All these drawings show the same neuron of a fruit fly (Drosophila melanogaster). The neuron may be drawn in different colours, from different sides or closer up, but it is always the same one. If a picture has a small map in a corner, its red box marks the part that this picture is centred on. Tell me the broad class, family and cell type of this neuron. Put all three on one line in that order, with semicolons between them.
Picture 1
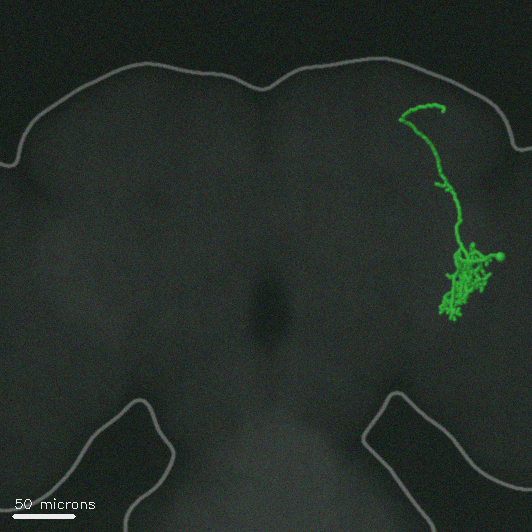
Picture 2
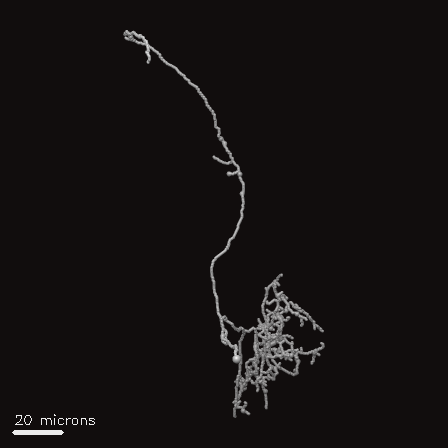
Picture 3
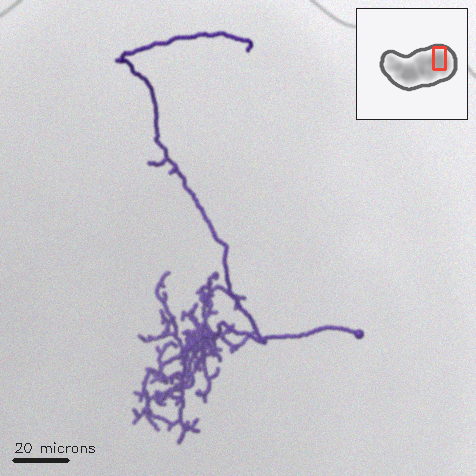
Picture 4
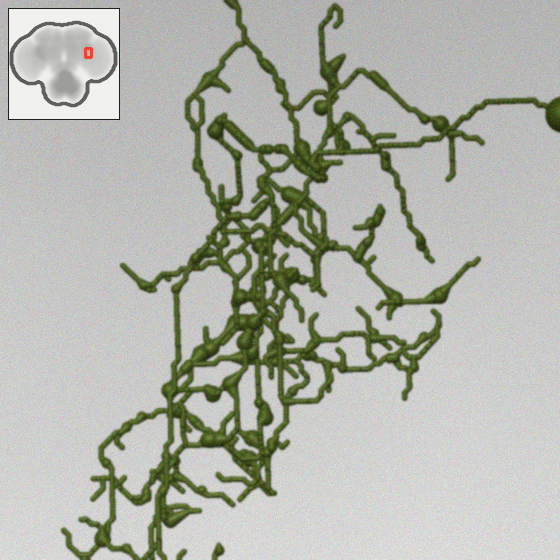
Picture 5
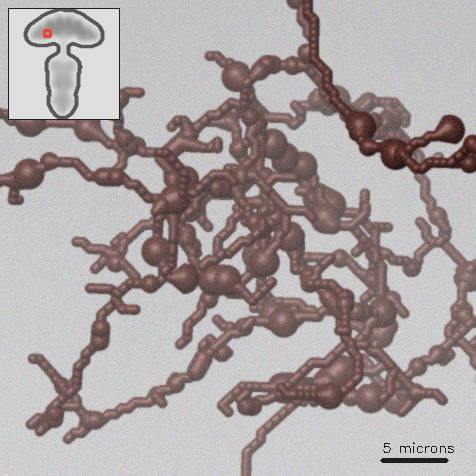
visual projection neuron; LoVP; LoVP6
